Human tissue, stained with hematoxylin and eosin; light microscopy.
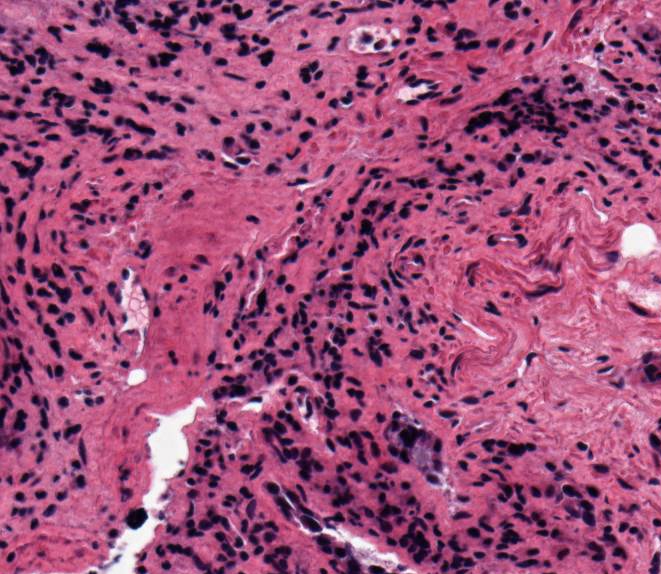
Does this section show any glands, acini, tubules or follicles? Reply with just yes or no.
No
